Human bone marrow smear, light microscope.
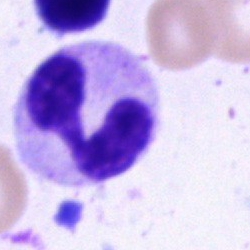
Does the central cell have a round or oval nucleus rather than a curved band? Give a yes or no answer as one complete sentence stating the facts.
No, bent into a band without separate lobes, the nucleus is not compact.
